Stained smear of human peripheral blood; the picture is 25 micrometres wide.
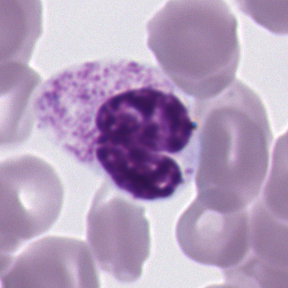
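Segmented neutrophil with a smooth, rounded-oval outline. The nucleus is split into an upper and a lower lobe by a notch that opens to the right. Against a very pale, almost colourless cytoplasmic background, small purple granules are scattered, most densely on the left side.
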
